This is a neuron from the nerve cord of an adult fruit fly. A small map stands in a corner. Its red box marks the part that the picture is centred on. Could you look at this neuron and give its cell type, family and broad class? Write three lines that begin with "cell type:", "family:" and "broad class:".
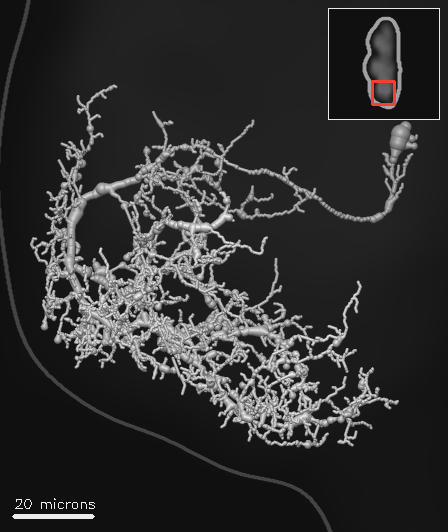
cell type: IN19A030
family: hemilineage 19A
broad class: nerve-cord intrinsic neuron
